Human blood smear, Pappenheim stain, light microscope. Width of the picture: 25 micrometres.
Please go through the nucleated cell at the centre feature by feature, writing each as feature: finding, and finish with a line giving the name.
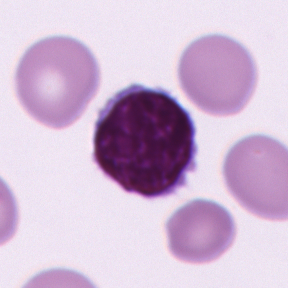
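Cytoplasm: thin rim, pale bluish-violet
Chromatin: dense, coarsely clumped, dark masses separated by paler streaks
Nucleoli: none seen
Vacuoles: none in the cell
Cell type: typical lymphocyte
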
